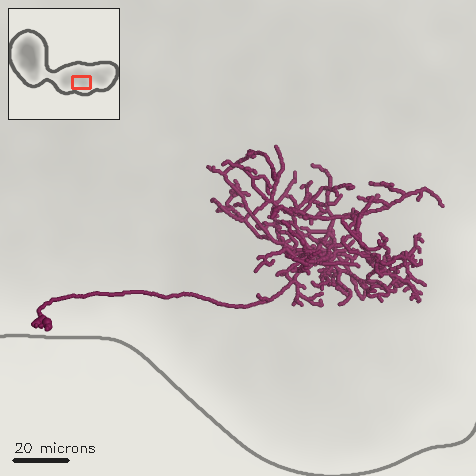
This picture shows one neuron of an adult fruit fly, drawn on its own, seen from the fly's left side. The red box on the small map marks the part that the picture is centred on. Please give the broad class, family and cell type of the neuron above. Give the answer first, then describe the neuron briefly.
It is a nerve-cord intrinsic neuron. Its family is hemilineage 13B. The cell type is IN13B044. By the scale bar it is about 150 microns wide in this view. The picture shows dozens of branch ends.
